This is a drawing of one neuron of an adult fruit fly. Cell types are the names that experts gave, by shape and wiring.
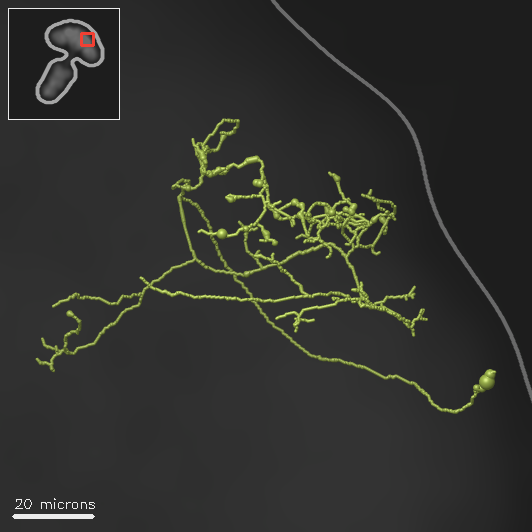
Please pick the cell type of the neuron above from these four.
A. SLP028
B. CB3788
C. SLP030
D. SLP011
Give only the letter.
C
